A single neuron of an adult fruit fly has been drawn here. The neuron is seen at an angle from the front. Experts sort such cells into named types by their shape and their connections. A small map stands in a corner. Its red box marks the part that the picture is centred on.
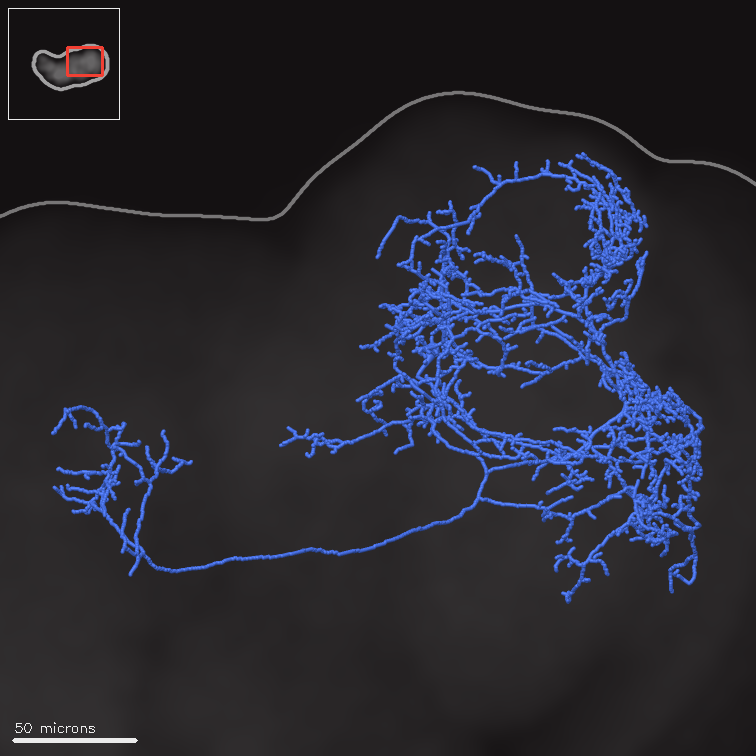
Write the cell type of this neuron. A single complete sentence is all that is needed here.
The cell type of this neuron is AVLP571.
